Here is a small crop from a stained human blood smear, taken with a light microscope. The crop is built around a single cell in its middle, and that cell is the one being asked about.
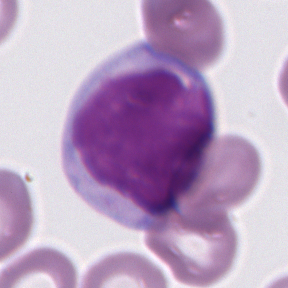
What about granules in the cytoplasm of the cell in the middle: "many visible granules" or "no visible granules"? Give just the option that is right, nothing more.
No visible granules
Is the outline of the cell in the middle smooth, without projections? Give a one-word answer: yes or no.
Yes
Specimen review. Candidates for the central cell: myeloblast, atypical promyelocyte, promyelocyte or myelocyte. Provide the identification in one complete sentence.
Occupying the centre of the crop is a myeloblast.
